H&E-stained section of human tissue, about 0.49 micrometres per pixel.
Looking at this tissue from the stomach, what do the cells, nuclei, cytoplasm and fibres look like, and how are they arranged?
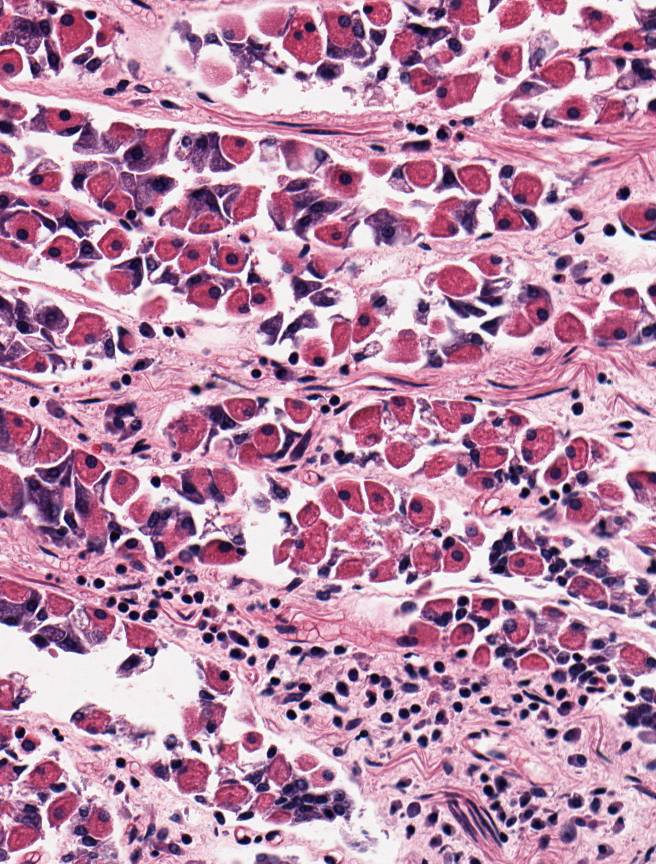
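Let's start with the cells you see most of: large, rounded ones with bright pink cytoplasm. Now look within the rows and you'll find cells with purple-blue cytoplasm mixed in among those pink cells. Between the rows, thin strands of pink fibrillary stroma keep them apart. And notice that there are no fat cells anywhere in this field.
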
